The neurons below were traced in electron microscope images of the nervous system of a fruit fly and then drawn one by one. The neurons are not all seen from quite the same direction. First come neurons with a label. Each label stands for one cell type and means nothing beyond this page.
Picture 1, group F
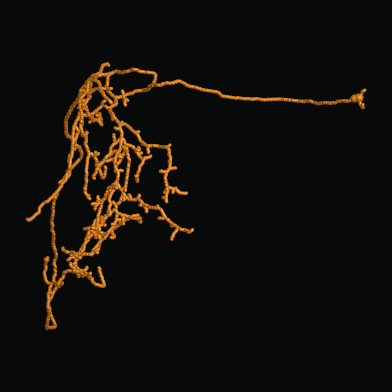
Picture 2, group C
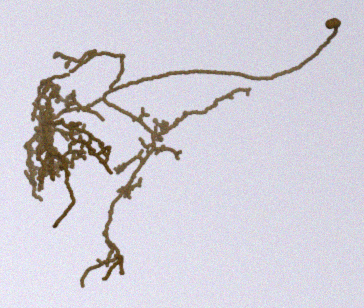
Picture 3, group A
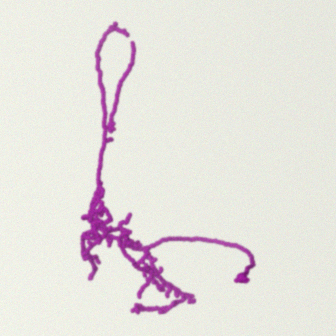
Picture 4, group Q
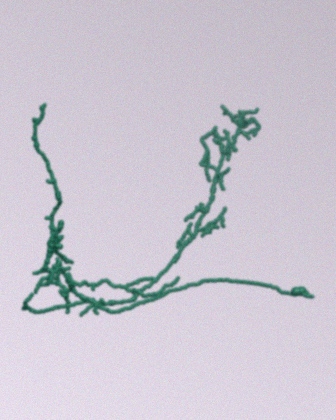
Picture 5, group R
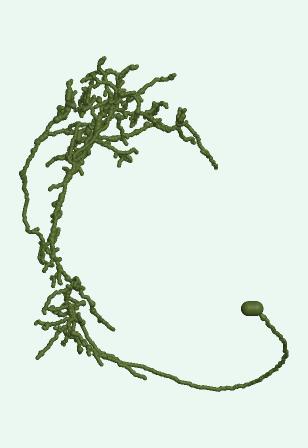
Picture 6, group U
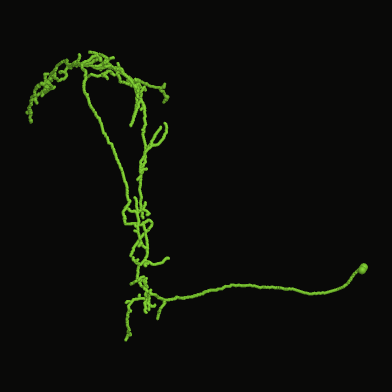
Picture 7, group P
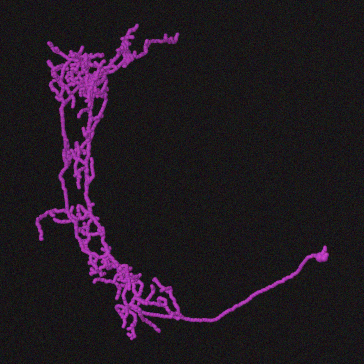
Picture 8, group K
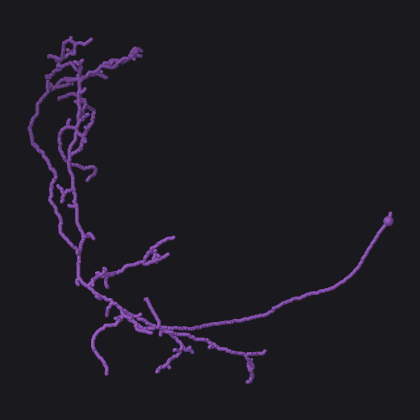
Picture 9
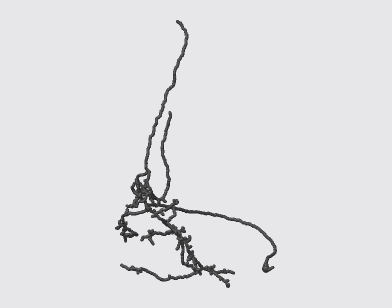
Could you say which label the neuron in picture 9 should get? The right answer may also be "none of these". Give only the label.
group A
